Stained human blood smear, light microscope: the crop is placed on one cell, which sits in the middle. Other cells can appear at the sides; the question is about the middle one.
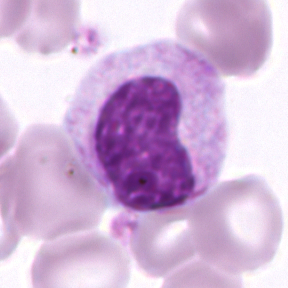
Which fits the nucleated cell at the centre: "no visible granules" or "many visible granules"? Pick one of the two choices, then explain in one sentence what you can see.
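Many visible granules. Fine, dust-like pinkish-violet granules are scattered throughout the cytoplasm.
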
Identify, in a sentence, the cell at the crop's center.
The cell centred in this crop is categorized as a metamyelocyte.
